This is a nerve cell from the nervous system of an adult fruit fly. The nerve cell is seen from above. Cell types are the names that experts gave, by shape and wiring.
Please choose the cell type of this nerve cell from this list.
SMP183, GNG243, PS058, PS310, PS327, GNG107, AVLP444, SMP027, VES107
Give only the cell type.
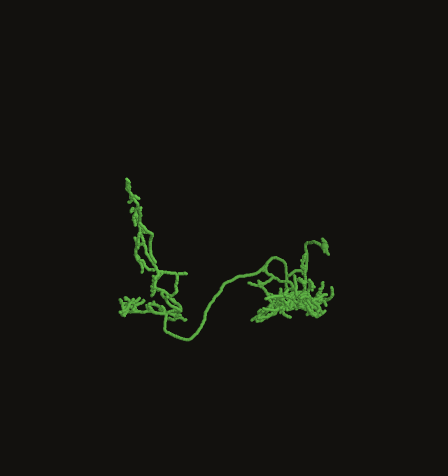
PS327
